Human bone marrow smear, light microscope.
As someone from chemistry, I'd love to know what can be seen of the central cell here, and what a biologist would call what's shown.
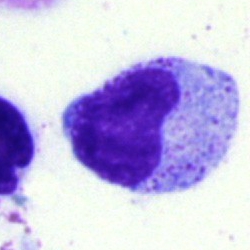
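The outline is rounded-oval and broader than it is tall. Its nucleus occupies the left part of the cell, while the cytoplasm is gathered to the right. No nucleolus is discernible within the nucleus. Small reddish-purple granules lie scattered through the cytoplasm. This cell is a myelocyte.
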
